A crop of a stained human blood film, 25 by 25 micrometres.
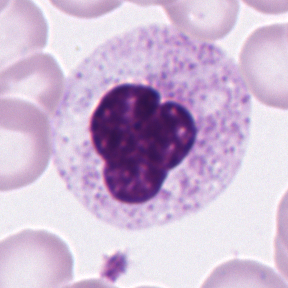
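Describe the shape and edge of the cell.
Round, with a smooth edge.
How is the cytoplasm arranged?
It forms a wide rim all around the nucleus, with fine purple granules scattered through the whole of it.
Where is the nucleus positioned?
Near the centre of the cell.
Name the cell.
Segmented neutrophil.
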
